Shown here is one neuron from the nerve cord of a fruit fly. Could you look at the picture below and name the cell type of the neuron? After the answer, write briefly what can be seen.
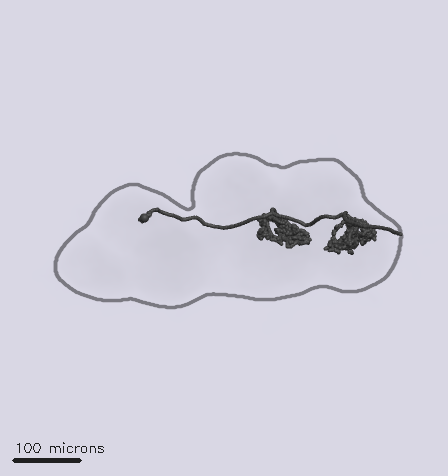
Its cell type is AN09B011. Its broad class is ascending neuron. From left to right in the picture it spans about 400 microns. In this view it is more than twice as wide as it is tall.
